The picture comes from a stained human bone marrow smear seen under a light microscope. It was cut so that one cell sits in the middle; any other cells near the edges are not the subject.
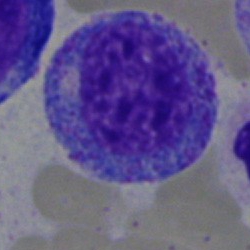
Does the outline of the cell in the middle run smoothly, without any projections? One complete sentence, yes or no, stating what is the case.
Yes, the cell's outline is smooth, without projections.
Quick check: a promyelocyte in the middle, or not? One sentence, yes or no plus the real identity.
Yes, this crop has a promyelocyte at its centre.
